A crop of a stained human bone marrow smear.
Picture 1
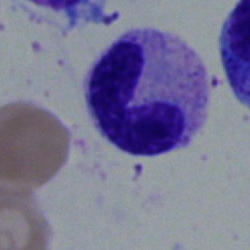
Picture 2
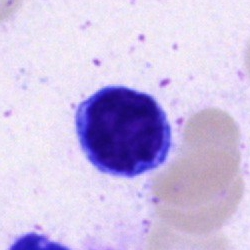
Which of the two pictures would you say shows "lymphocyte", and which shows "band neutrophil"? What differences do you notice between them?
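Picture 1: band neutrophil. Picture 2: lymphocyte. Outline: round and smooth in both. Chromatin: dense and dark purple in both. Nucleus, picture 1: deeply indented, curved like a horseshoe, lying along the left and lower sides of the cell; no nucleoli visible.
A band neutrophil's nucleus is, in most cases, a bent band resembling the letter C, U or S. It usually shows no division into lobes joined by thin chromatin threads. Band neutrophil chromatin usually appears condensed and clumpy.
Cytoplasm, picture 1: no vacuoles seen. Cytoplasm, picture 2: only a very thin deep-blue rim around the nucleus, with no visible granules.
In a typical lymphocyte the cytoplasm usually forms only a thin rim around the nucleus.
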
